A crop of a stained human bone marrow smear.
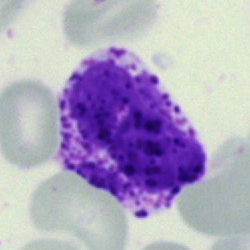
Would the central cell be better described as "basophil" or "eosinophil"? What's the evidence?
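It's a basophil. What settles it is the nucleus: plenty of dark granules sit on top of it and partly hide its detail.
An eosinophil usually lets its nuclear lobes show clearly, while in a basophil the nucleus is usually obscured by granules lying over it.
Otherwise, coarse, dark purple-black granules are scattered all over the cell, the deep purple nucleus fills most of it, and a pale lilac rim of granular cytoplasm is widest at the lower left.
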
